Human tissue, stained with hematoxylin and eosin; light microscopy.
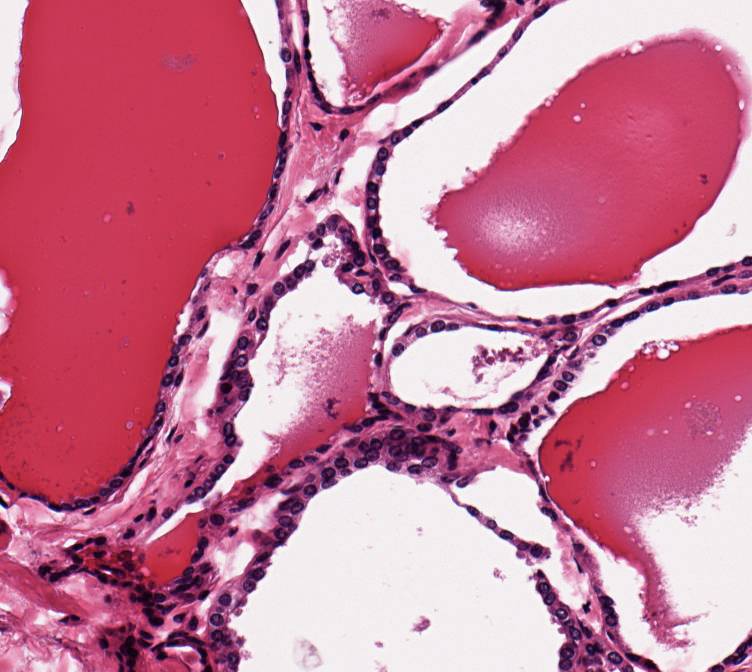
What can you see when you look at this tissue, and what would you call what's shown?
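Large, closed follicles, rounded to oval and varying in size, fill the field, divided only by thin partitions. A single layer of flattened to low cuboidal epithelial cells lines each follicle; their small, round to oval nuclei stain darkly and look fairly uniform. The linings are smooth, without papillary folds projecting into the lumens. This is thyroid.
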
